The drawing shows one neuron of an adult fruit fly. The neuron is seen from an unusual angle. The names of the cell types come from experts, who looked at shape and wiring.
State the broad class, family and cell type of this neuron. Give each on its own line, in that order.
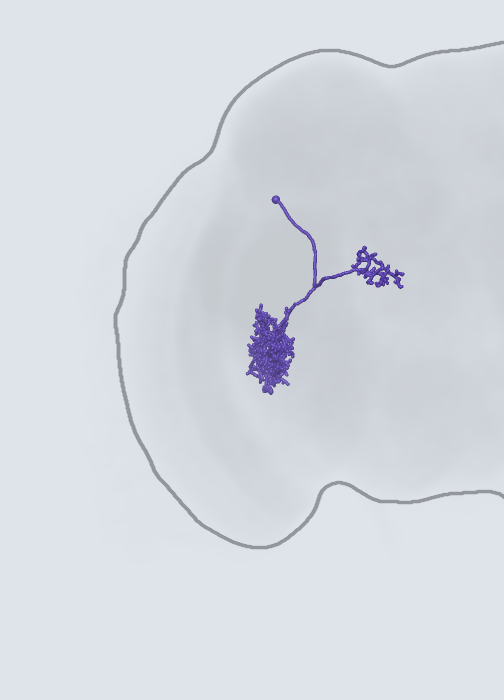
visual projection neuron
hemilineage VPNd1
LPLC4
